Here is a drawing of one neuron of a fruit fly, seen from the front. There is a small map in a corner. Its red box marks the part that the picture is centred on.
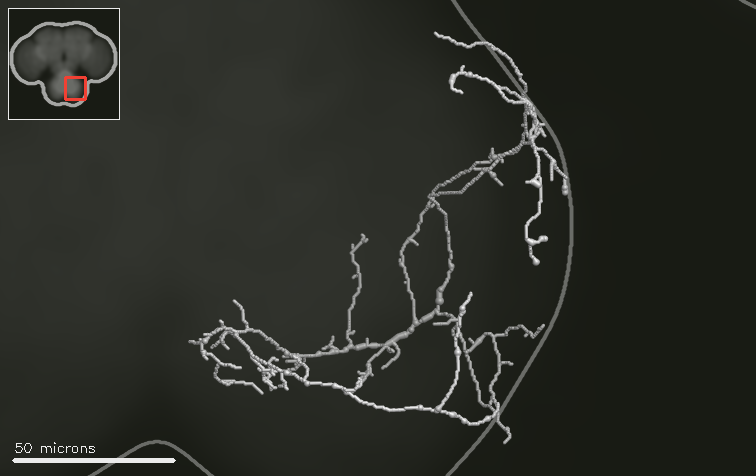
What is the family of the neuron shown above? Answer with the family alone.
hemilineage 04B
